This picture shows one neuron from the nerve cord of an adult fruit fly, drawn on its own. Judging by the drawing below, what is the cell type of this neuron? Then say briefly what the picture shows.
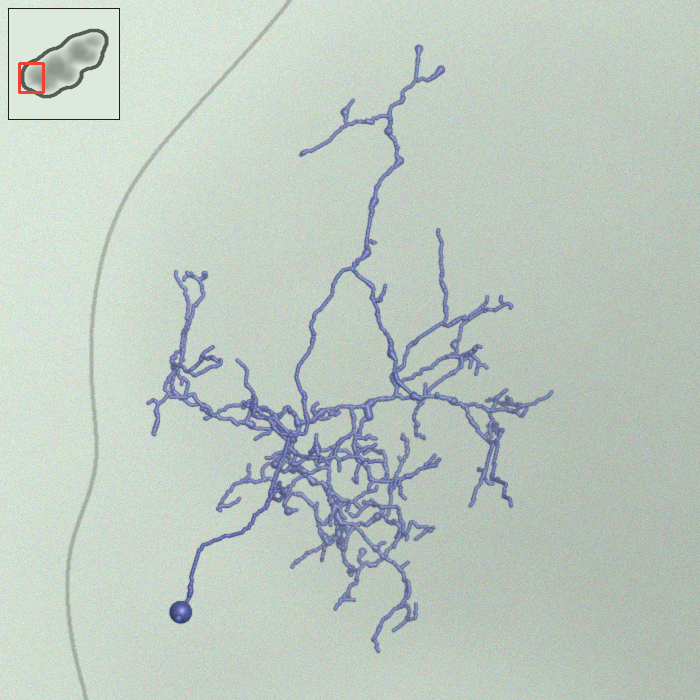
The cell type is IN16B114. This is a nerve-cord intrinsic neuron. The picture shows dozens of branch ends. In this view it is taller than it is wide.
